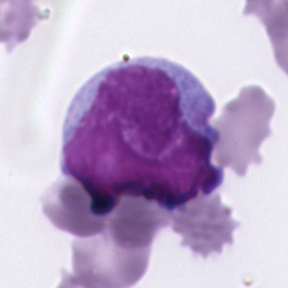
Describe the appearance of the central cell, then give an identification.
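Notice how the nucleus fills most of the cell, reaching its edge along the bottom. A pale curved fold crosses its middle. The chromatin is finely textured and fairly even, free of coarse dark clumps. Pale blue cytoplasm forms a crescent, mostly along the upper side. You are looking at a myeloblast.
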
